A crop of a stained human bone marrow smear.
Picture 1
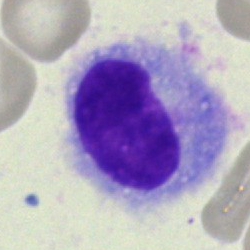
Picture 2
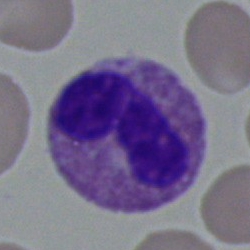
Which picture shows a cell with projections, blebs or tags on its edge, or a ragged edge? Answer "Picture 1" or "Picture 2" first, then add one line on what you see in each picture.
Picture 1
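What picture 1 shows: The cell outline is irregular with a soft, ragged edge rather than a sharp smooth border.
What picture 2 shows: The cell outline is round and smooth.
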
